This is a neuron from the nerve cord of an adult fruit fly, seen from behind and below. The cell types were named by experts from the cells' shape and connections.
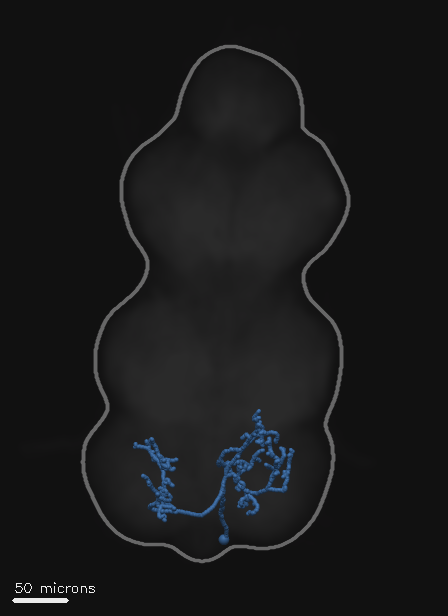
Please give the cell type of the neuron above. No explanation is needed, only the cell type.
IN01A072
